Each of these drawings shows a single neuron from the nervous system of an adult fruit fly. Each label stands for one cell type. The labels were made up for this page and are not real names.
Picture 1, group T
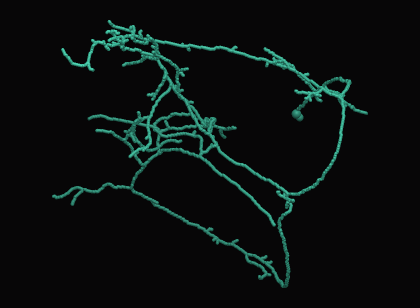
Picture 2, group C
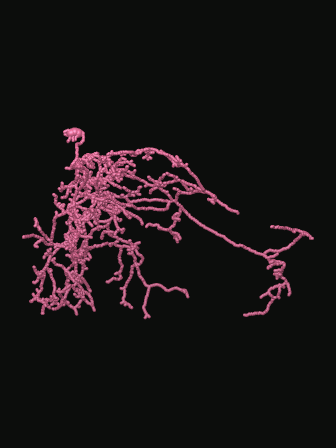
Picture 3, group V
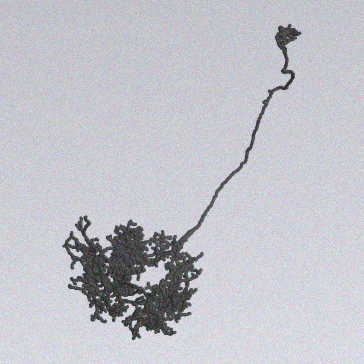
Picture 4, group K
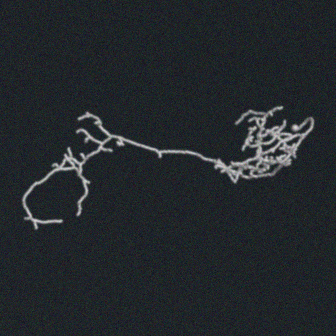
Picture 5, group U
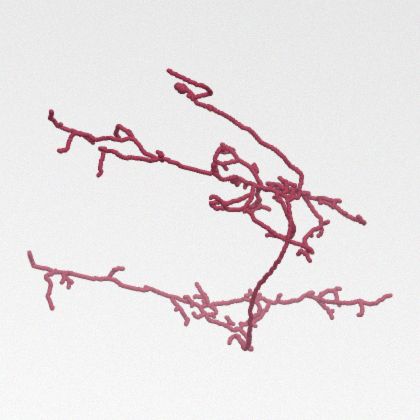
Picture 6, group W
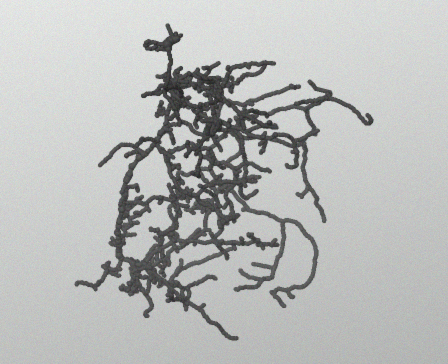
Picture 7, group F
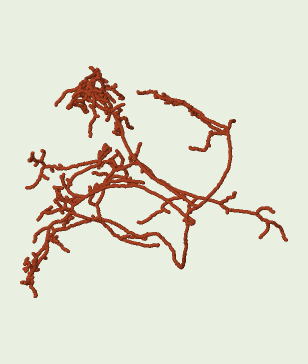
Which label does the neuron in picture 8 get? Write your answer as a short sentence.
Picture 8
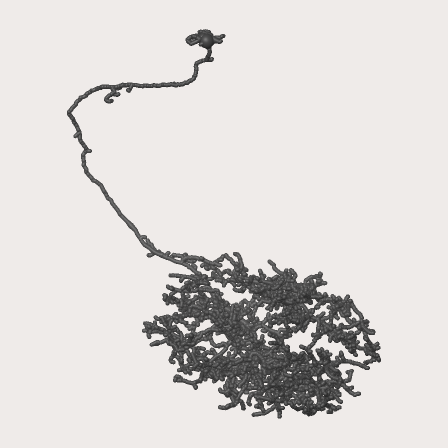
It belongs to group V.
